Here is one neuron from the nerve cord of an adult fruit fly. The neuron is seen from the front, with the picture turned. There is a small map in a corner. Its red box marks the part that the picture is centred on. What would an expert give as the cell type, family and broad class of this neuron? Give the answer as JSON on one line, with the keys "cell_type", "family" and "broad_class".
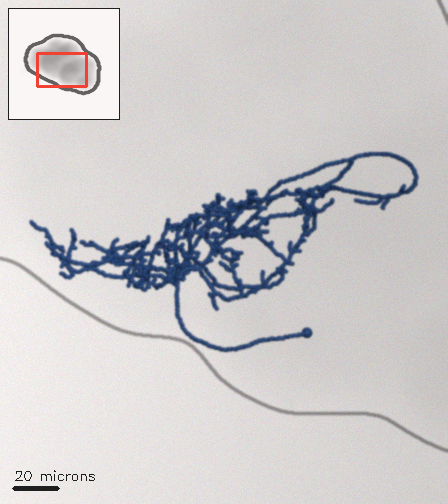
{"cell_type": "IN19B043", "family": "hemilineage 19B", "broad_class": "nerve-cord intrinsic neuron"}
